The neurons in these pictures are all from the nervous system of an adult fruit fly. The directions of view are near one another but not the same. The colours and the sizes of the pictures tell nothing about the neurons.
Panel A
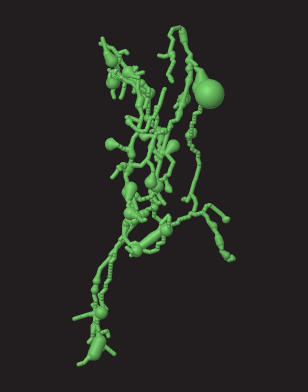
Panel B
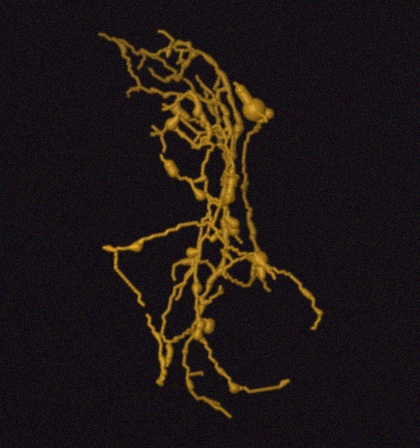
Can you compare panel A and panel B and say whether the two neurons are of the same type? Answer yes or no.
yes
